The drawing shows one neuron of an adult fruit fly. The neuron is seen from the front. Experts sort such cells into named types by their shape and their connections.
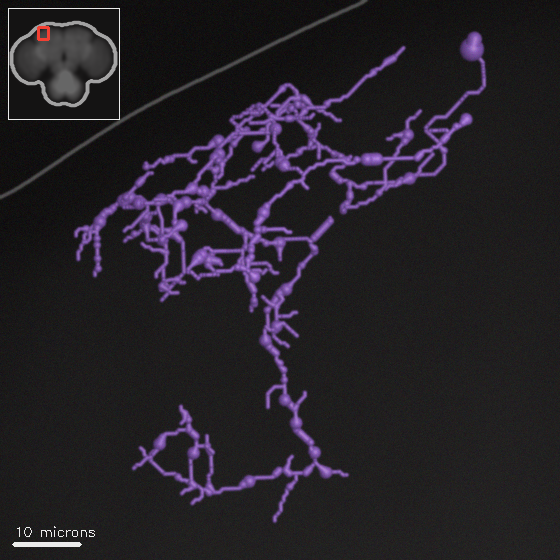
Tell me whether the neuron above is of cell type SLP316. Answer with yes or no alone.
no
